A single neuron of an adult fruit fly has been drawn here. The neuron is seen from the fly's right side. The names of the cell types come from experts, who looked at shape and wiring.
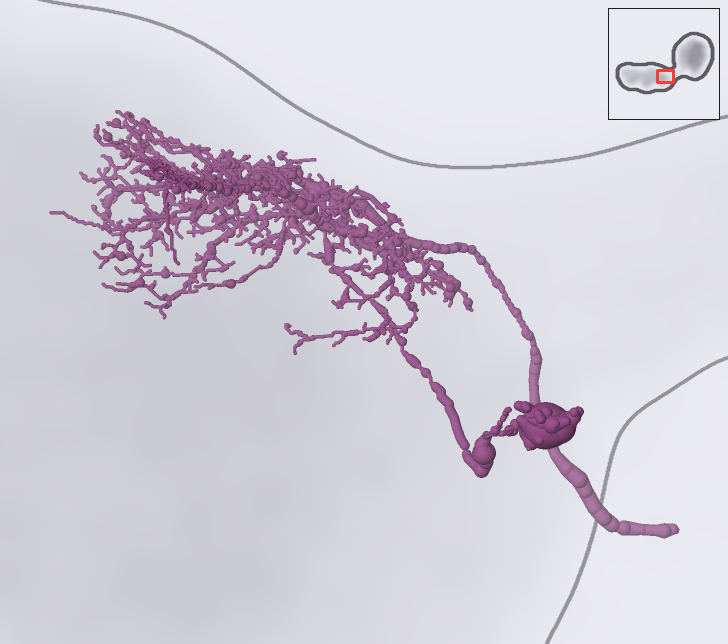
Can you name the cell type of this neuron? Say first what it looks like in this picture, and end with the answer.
The picture shows more than a hundred branch ends. As drawn here it is wider than it is tall. It is a motor neuron of the nerve cord. It is of cell type FNM2.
